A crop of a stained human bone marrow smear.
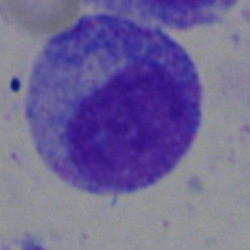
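Promyelocyte, the central cell in a stained human bone marrow smear under the light microscope. Its outline is roughly round, and the nucleus sits off-centre toward the lower right. Abundant cytoplasm forms a wide band along the upper and left sides of the nucleus, with fine purplish-pink granules scattered through it.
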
